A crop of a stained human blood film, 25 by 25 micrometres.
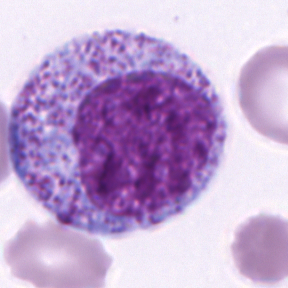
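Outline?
Round and smooth.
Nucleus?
Off-centre toward the right side of the cell, with chromatin coarsely clumped into darker and lighter patches.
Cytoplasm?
Filled with many coarse reddish-purple granules.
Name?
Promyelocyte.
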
